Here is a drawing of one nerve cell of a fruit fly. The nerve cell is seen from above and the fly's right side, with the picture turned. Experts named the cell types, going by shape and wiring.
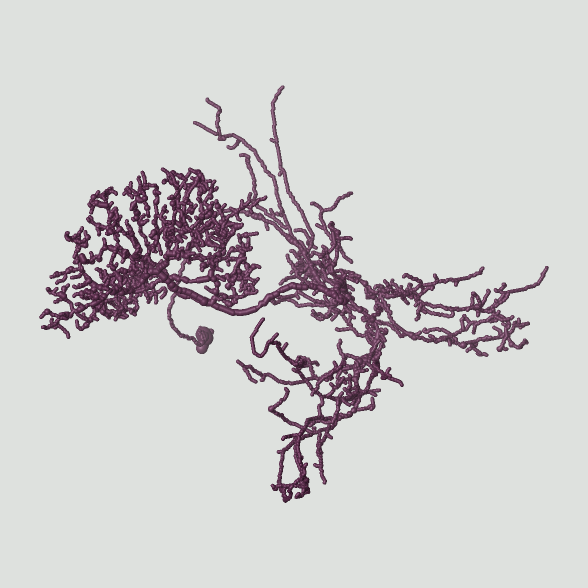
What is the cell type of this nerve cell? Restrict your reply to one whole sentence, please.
The nerve cell here falls under cell type FB4B.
